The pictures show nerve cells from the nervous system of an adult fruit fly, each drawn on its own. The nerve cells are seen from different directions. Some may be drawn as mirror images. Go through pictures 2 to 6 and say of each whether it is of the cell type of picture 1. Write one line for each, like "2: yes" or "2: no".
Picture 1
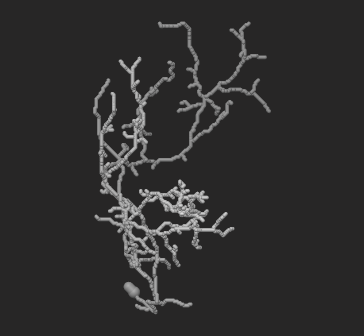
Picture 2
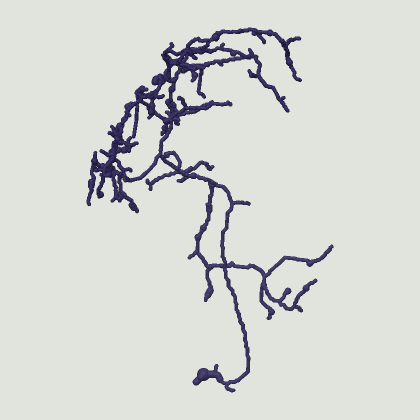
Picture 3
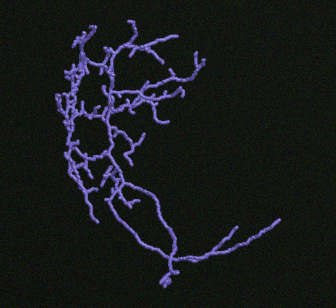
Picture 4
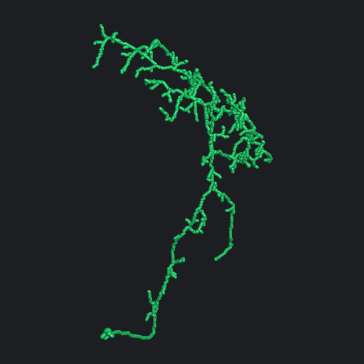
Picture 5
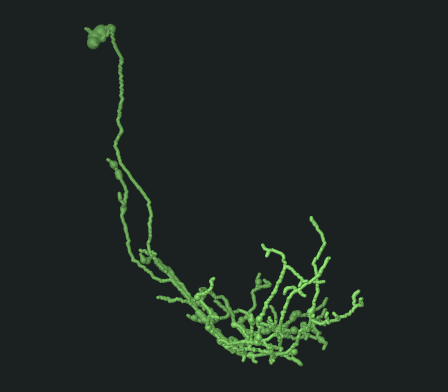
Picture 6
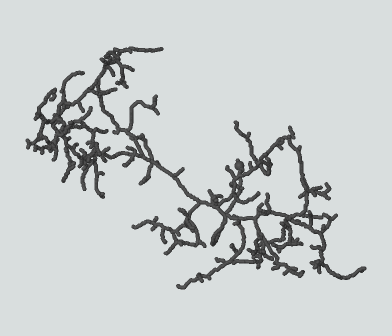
2: yes
3: yes
4: no
5: yes
6: yes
